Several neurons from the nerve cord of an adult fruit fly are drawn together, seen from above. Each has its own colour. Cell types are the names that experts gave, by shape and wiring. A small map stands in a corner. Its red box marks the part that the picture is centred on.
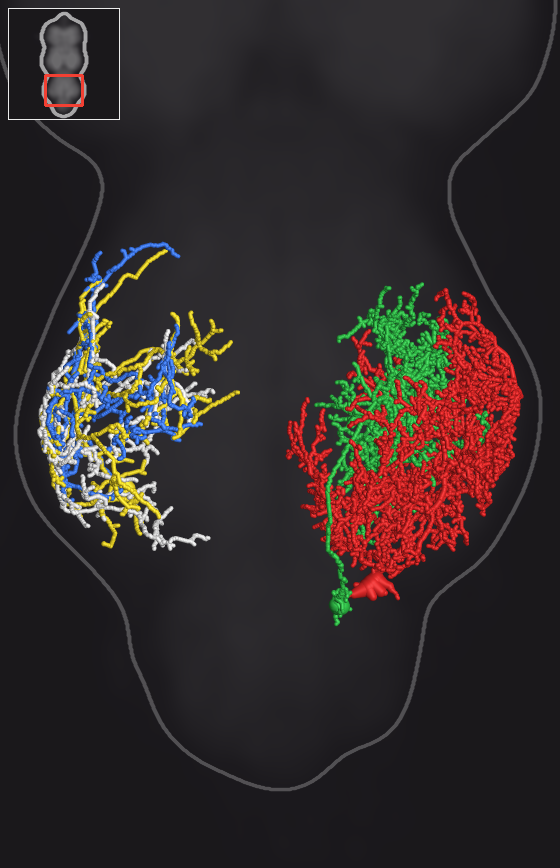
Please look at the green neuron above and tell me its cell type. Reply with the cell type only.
IN21A019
